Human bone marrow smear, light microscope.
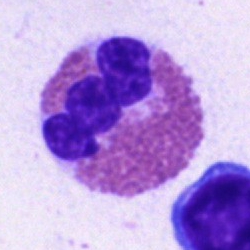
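Eosinophil, middle cell of the marrow smear. Nucleus: three connected lobes, in a diagonal band across the upper-left half of the cell. No nucleoli visible. Cytoplasm packed with coarse orange-pink granules.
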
